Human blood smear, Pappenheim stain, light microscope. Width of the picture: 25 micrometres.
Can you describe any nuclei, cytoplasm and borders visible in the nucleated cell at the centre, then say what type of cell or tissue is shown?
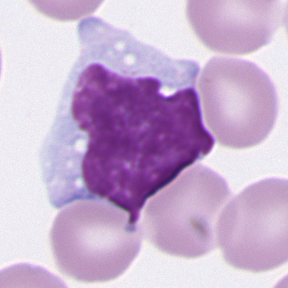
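Irregular and angular, the nuclear outline encloses dense chromatin that stains dark purple. Pale grey-blue cytoplasm lies mostly to the left of and above the nucleus, with several small clear vacuoles within it. The cell is a typical lymphocyte.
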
